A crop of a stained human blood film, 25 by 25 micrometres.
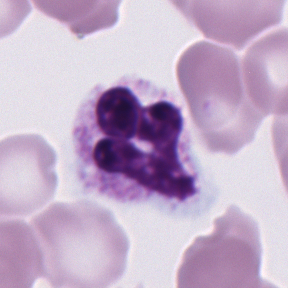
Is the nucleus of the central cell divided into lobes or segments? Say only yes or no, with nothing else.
Yes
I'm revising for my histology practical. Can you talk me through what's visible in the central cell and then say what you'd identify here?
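Cytoplasm pale pinkish-lilac, fine pinkish-violet granules scattered through it. No vacuoles. Nucleus without visible nucleoli. Segmented neutrophil.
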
